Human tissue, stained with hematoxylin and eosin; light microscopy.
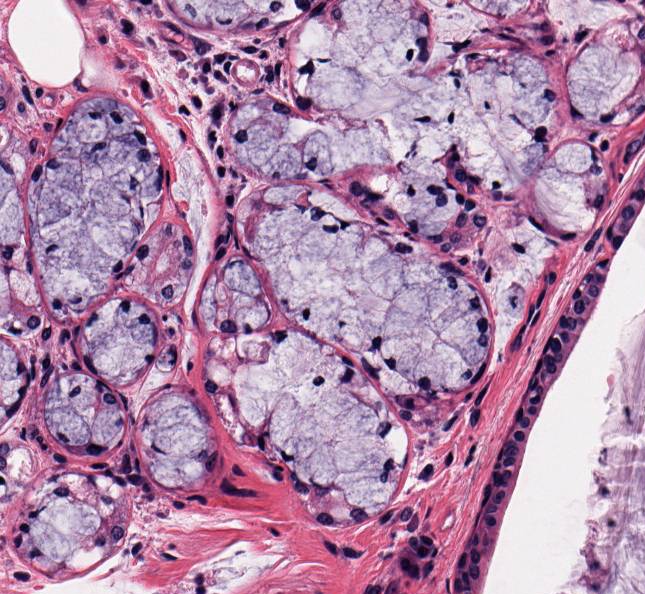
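Minor salivary gland. Rounded clusters of mucous acini, separated by thin pink fibrous septa, fill most of the field. Acinar cells: pale bluish-grey, foamy cytoplasm; small dark nuclei flattened against each acinus's outer edge. Small dark round nuclei gather in the stroma near the top, left of centre.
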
